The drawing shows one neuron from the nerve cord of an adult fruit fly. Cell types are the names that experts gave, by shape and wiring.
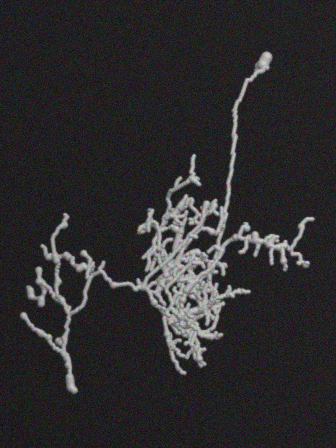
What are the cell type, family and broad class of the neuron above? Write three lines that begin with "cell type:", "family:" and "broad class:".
cell type: IN06A117
family: hemilineage 06A
broad class: nerve-cord intrinsic neuron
